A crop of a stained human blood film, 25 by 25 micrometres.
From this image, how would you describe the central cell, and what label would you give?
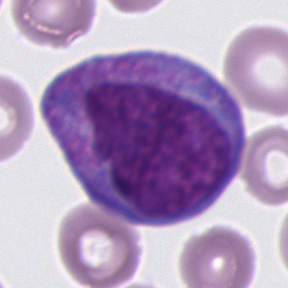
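Outline checked: smooth and rounded, with no surface projections. Nucleus checked: a single unlobed mass, placed toward the right side of the cell, so the widest band of cytoplasm lies on the left. Cytoplasm checked for vacuoles: none are seen. The cell is an atypical promyelocyte.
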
